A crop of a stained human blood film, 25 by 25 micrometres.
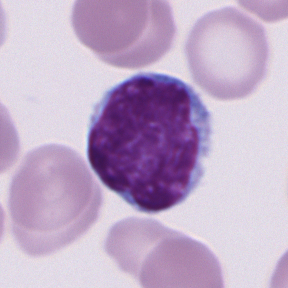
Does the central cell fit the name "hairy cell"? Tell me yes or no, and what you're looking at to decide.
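What settles it is how little cytoplasm there is: only a narrow rim around the nucleus, which fills about 80% of the cell's area.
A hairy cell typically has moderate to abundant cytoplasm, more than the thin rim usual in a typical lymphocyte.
So hairy cell doesn't fit here; this is a typical lymphocyte. The pale blue colour of the cytoplasm could fit either name.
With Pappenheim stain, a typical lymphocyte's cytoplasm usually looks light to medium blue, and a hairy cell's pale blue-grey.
The rest you can simply note: the outline is roughly round, the cell about 12 micrometres across, the nucleus about 12 by 10 micrometres. That nucleus has an uneven, slightly lumpy outline rather than a smooth circle, and its chromatin is dark purple and coarsely clumped. No distinct granules are visible in the cytoplasm.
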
